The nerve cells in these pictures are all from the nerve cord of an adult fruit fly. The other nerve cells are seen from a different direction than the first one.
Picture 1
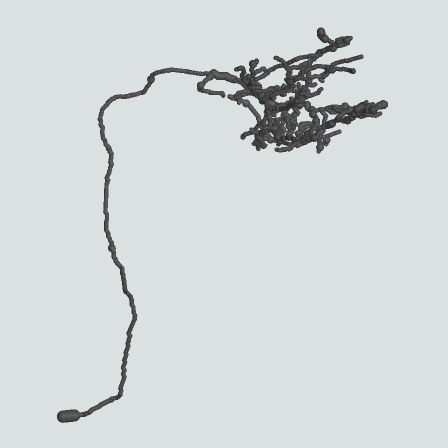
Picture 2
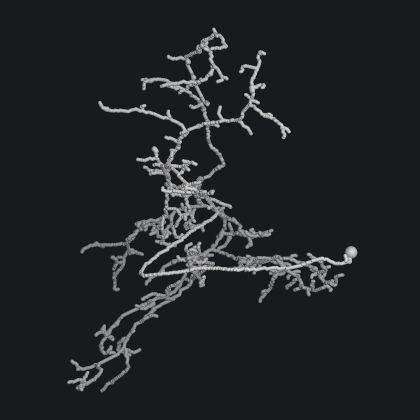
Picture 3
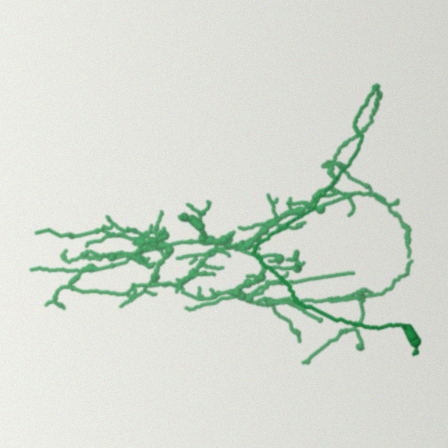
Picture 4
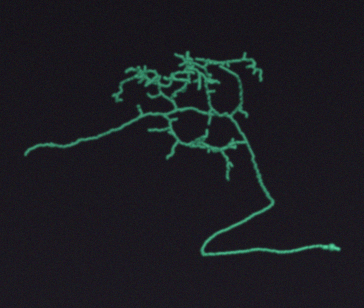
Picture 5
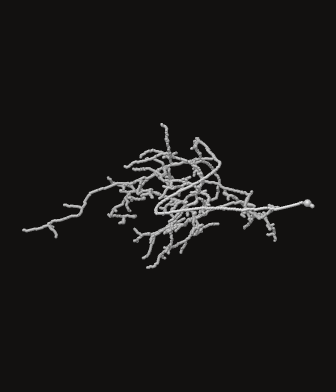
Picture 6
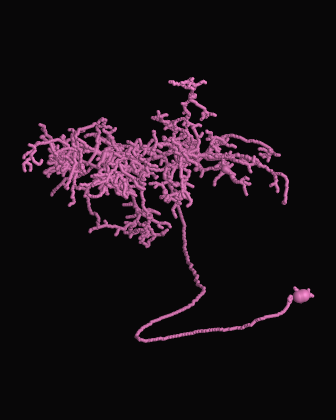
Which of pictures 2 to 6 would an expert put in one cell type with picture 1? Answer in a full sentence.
Picture 3 is of the same cell type.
